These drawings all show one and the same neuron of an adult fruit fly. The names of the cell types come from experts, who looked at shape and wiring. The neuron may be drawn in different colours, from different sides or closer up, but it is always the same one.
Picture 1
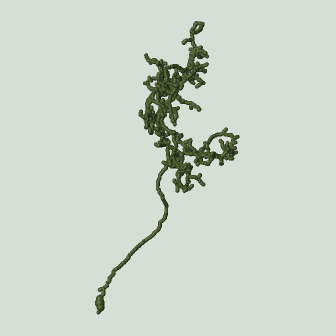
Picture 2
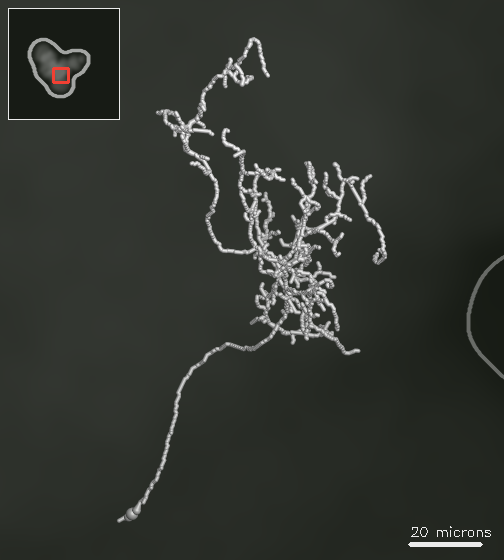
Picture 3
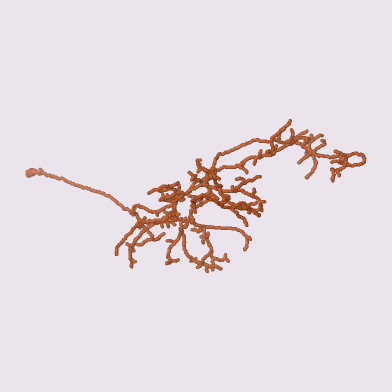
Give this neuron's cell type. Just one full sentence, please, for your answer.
Classified by cell type, this neuron is CB2133.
